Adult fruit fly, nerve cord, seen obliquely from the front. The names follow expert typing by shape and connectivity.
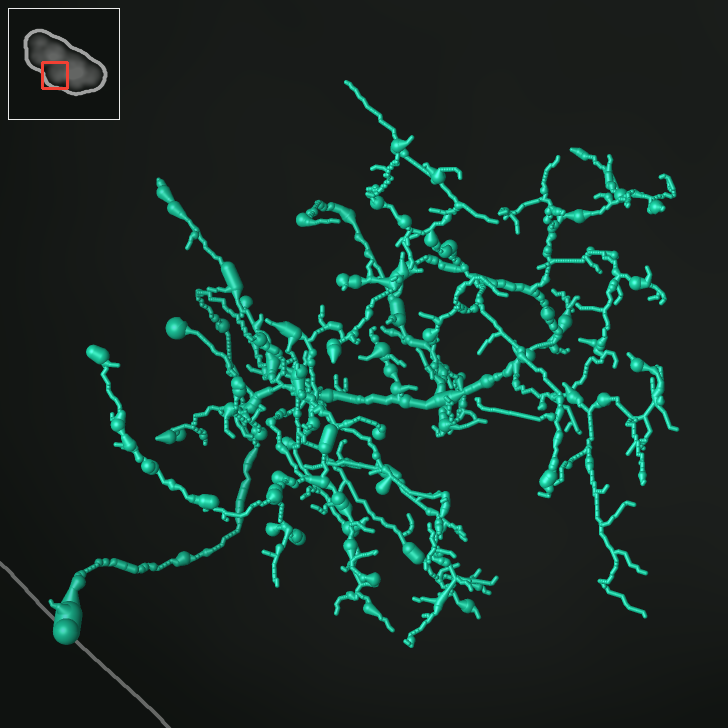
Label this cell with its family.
hemilineage 20A.22A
